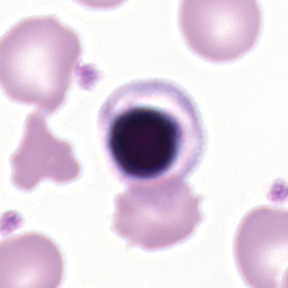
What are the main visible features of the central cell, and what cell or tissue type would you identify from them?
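You'll notice the nucleus isn't centred, so a wider band of cytoplasm is left on the upper right. There are no nucleoli to be seen in it. Inside the cytoplasm, a pale, nearly colourless ring runs around the nucleus. The cytoplasm itself has no granules. So this one's a normoblast.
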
